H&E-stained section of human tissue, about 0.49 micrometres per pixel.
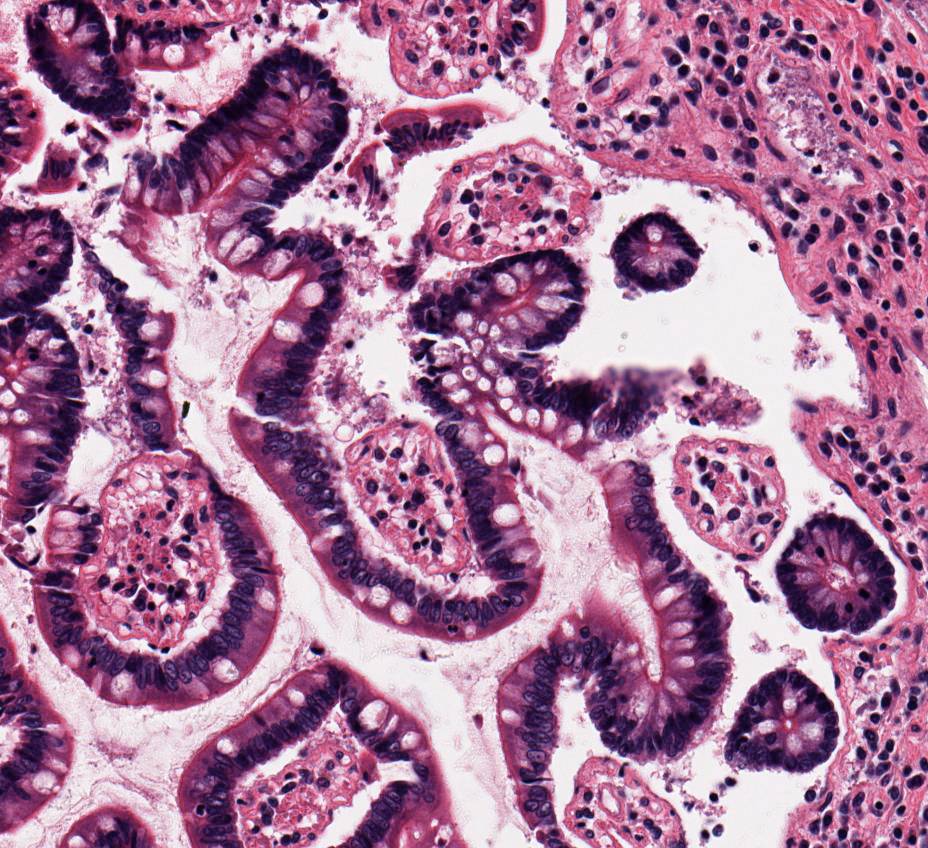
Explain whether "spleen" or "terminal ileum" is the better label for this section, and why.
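This is terminal ileum. First, finger-like projections cut lengthwise and across fill most of the left and centre, each with a connective tissue core covered by epithelium. Second, that epithelium is a single layer of tall columnar cells, their elongated dark nuclei forming a dense purple band. Third, pale, rounded goblet cells are scattered along the whole lining.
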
